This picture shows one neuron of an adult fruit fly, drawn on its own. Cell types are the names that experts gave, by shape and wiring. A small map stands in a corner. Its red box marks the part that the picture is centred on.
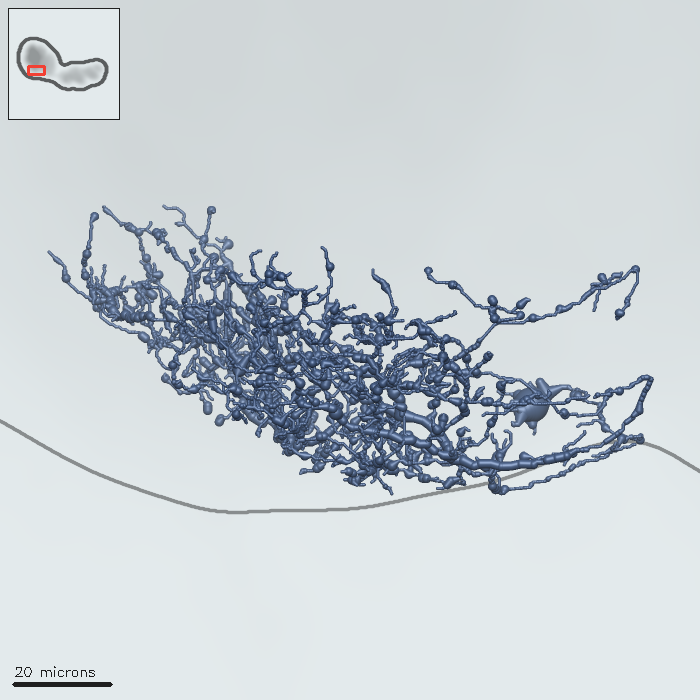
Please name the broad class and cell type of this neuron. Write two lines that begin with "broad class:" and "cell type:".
broad class: central-brain intrinsic neuron
cell type: GNG047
